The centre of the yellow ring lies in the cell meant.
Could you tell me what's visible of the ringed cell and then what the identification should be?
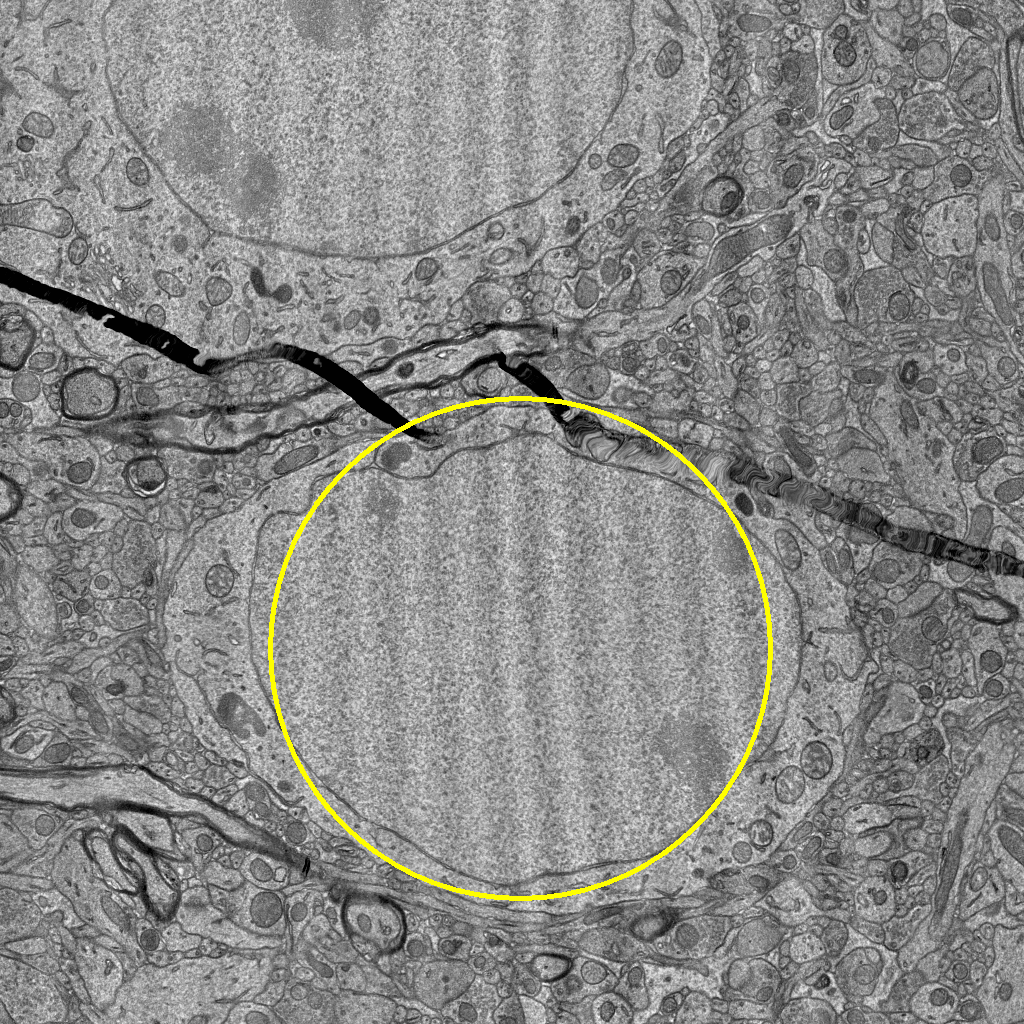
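Pale, finely dispersed chromatin spreads through the nucleus. Its outline is smooth, without deep folds. No thick dark band of chromatin lines the inside of the nuclear envelope. A faint darker patch of chromatin lies in the lower right part of the nucleus. The cell shown is an excitatory neuron.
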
